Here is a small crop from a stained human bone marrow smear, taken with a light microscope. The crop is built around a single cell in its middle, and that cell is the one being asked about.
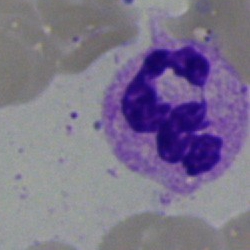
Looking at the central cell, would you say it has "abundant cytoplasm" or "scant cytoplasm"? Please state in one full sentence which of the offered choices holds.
The cytoplasm of this cell is abundant.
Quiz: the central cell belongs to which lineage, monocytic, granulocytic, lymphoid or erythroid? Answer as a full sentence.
The cell at the center of this crop is categorized as granulocytic in lineage.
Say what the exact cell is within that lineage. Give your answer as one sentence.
In the middle of this smear crop, the cell is a segmented neutrophil.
